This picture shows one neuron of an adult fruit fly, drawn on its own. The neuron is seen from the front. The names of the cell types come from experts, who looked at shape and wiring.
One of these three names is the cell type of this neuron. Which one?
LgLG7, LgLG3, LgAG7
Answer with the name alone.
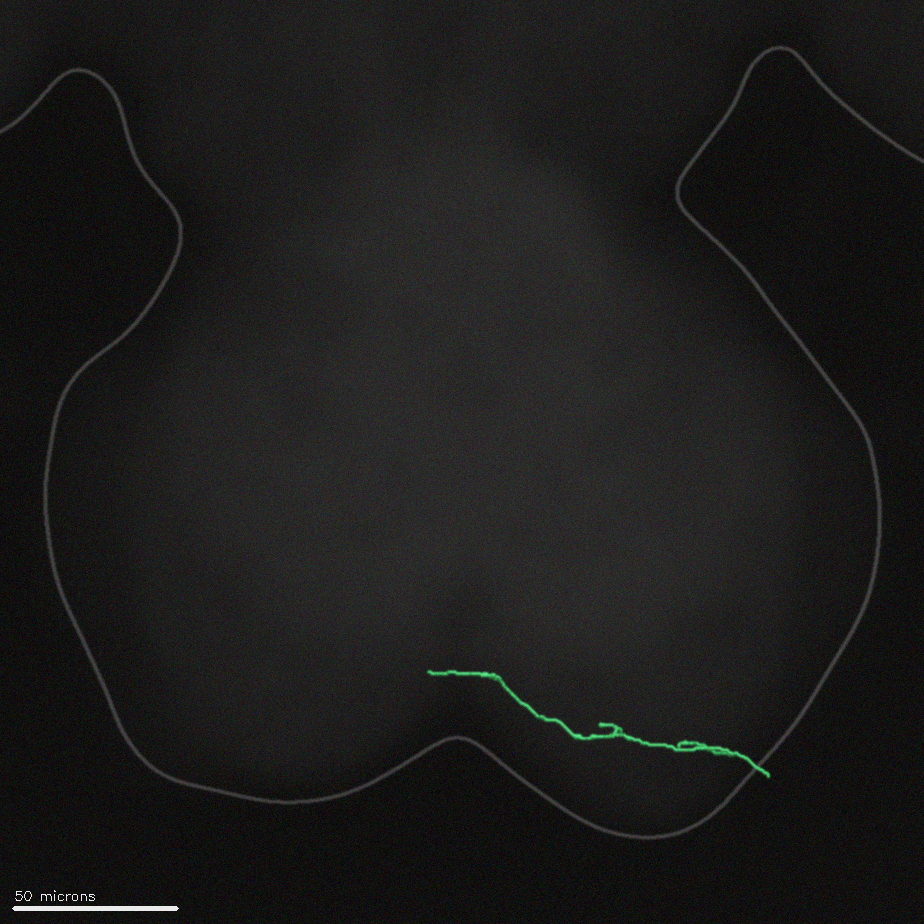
LgLG7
